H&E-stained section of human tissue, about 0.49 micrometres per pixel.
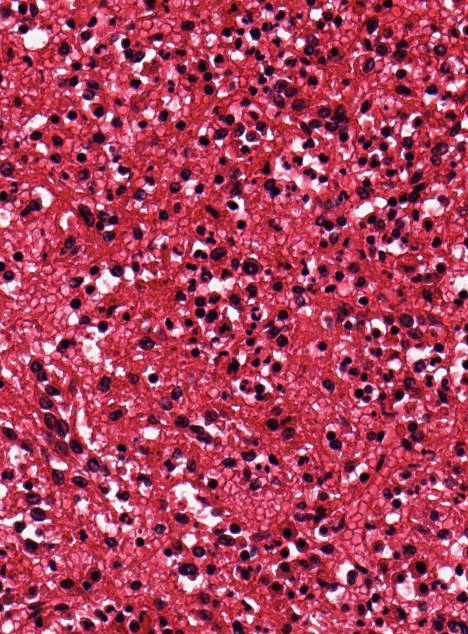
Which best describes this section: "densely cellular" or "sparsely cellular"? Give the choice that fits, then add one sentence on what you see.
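Densely cellular. The whole field is a continuous solid sheet of closely packed cells without glands or lumens.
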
